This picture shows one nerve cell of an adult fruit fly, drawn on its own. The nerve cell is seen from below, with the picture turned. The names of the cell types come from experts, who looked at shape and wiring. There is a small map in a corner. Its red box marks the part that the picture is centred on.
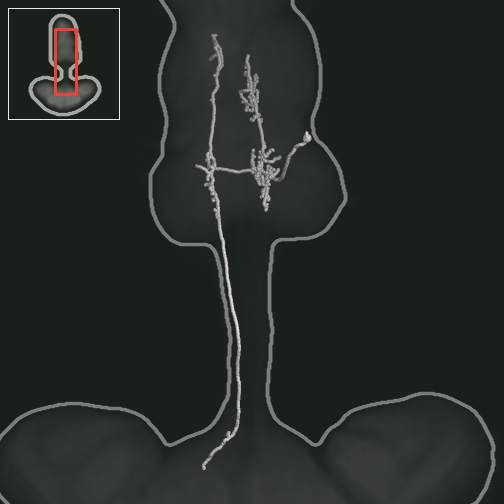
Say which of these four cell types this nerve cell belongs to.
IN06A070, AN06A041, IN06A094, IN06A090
AN06A041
